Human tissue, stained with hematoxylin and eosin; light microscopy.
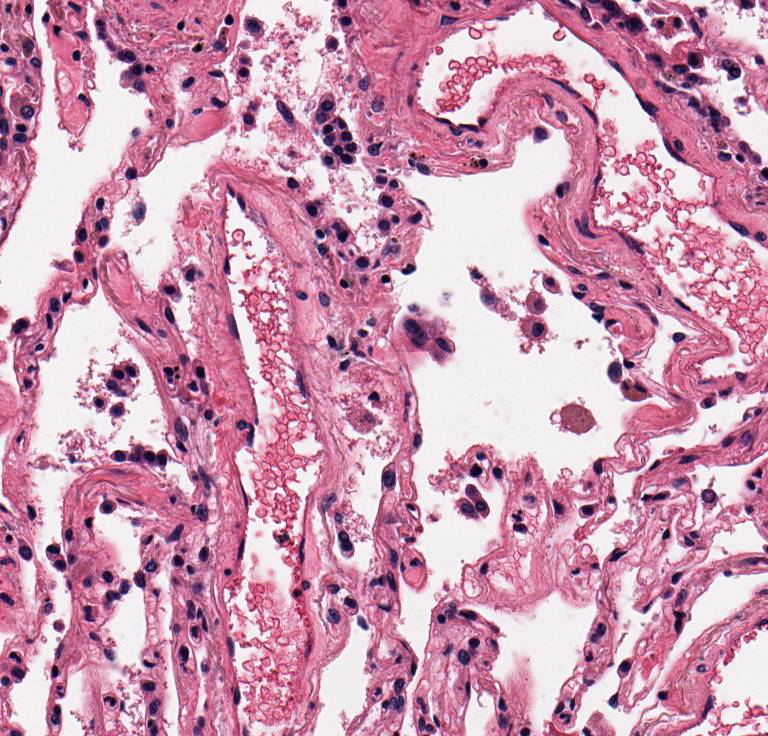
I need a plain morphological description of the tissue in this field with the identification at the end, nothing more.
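Thin, branching, eosinophilic walls part wide open spaces. The walls are pink fibrous tissue with many small, dark, oval nuclei, lined by one flattened cell layer, not tall columnar cells. Rounded detached cells with abundant cytoplasm float centrally, one right of centre brown-tinted. This is lung.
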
